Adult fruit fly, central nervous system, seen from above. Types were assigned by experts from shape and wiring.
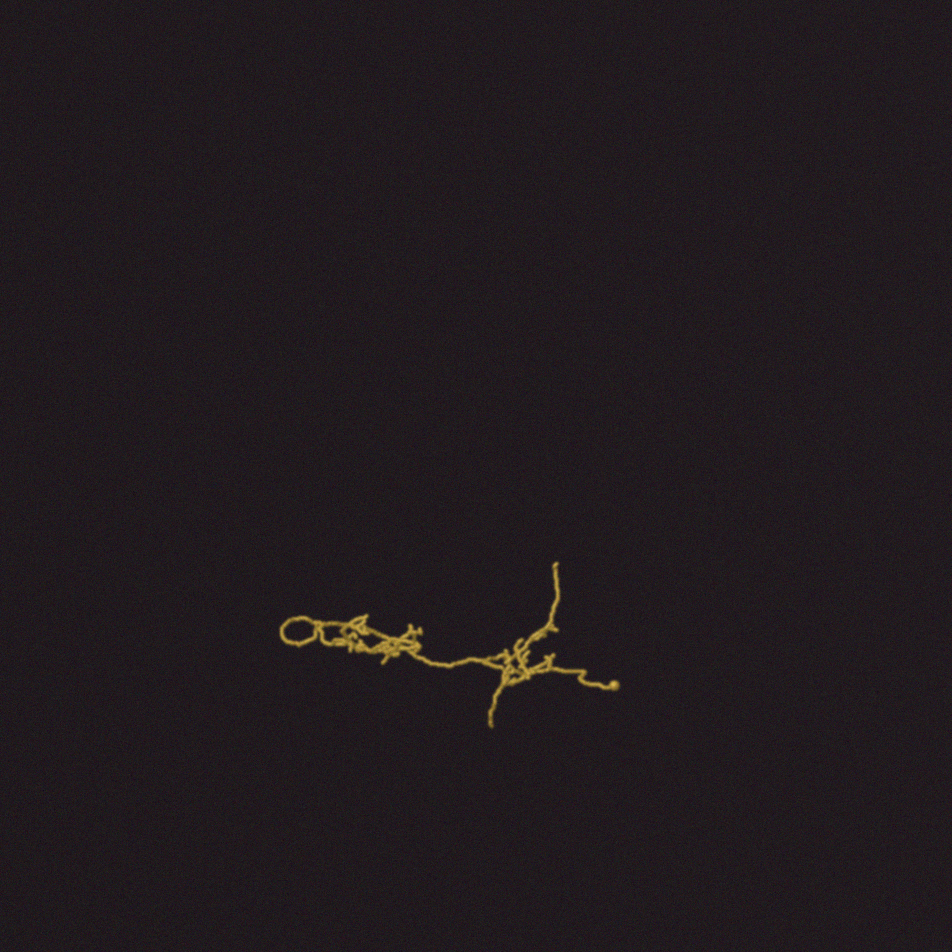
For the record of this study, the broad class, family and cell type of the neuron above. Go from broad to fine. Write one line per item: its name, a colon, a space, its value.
broad class: central-brain intrinsic neuron
family: hemilineage LB19
cell type: GNG309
